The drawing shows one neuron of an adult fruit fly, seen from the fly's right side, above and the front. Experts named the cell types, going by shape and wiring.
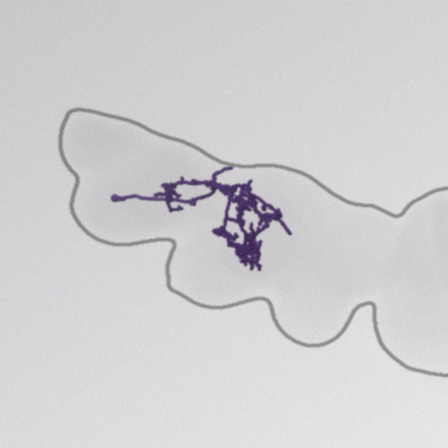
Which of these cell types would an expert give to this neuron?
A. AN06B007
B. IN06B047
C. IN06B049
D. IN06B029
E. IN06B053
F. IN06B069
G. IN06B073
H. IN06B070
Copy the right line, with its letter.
B. IN06B047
